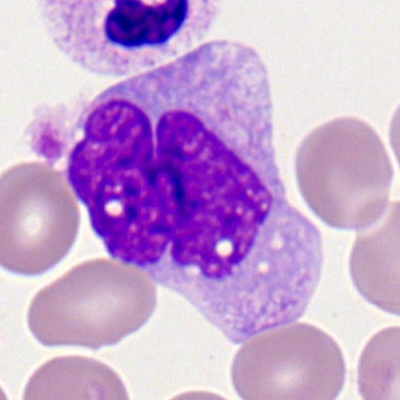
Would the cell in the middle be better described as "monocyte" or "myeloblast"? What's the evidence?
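Monocyte, not myeloblast. A deep notch from the top divides the nucleus into two lobes lying side by side. Abundant pale grey-blue cytoplasm forms a broad rim on the lower right side of the nucleus. A few small clear vacuoles lie in the cytoplasm below and to the right of the nucleus.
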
